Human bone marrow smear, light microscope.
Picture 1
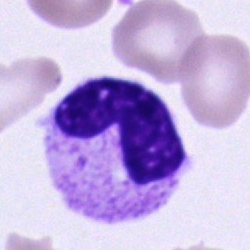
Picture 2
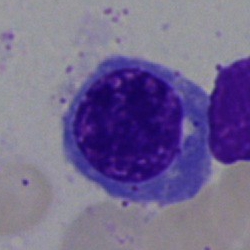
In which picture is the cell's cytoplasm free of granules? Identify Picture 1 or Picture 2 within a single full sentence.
Picture 2 is where the cell's cytoplasm lacks visible granules.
